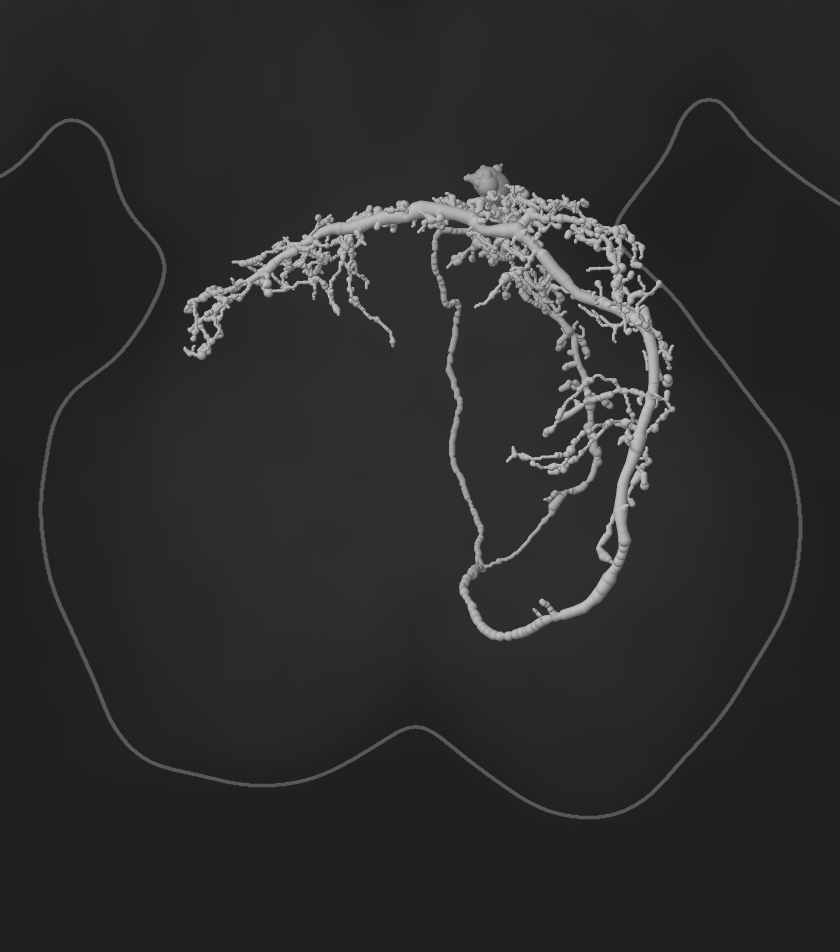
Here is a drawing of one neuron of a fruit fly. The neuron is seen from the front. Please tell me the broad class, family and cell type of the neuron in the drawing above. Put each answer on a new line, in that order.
nerve-cord intrinsic neuron
hemilineage 17B
IN17B001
